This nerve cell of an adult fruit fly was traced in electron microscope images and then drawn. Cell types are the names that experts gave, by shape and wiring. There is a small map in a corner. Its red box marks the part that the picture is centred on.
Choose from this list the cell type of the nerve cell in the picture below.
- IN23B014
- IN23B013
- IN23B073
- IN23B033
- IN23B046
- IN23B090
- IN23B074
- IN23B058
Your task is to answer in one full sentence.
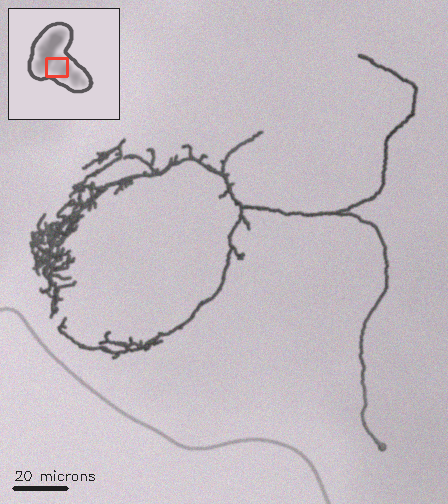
This nerve cell is given the cell type IN23B033.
